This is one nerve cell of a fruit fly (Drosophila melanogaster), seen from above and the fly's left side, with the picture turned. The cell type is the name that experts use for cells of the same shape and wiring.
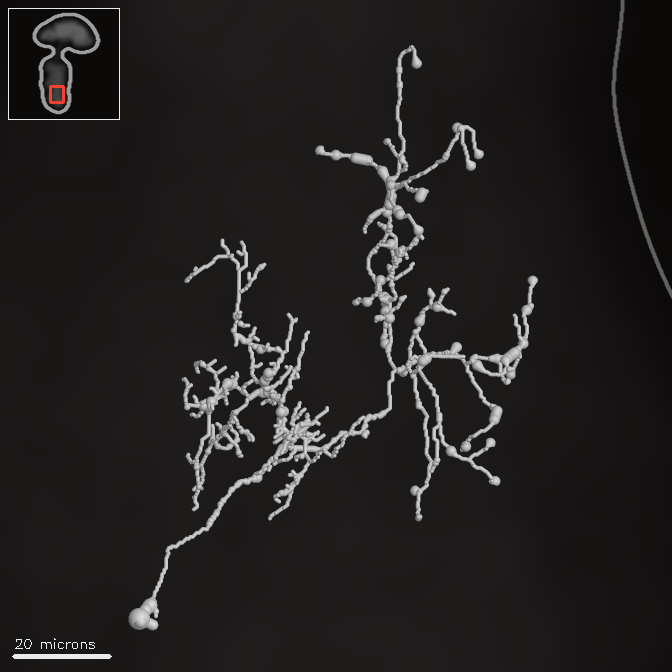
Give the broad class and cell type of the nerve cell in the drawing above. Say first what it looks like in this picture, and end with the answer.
The cell body can be seen at the lower left of the picture. From top to bottom in the picture it spans about 120 microns. Dozens of branch ends can be seen. This is a nerve-cord intrinsic neuron. Its cell type is INXXX415.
